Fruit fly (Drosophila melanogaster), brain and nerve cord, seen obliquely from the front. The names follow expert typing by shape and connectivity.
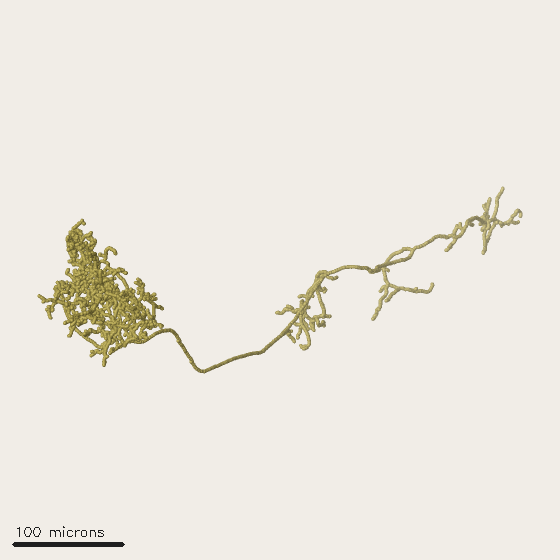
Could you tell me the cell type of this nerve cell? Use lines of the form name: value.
cell type: DNge006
